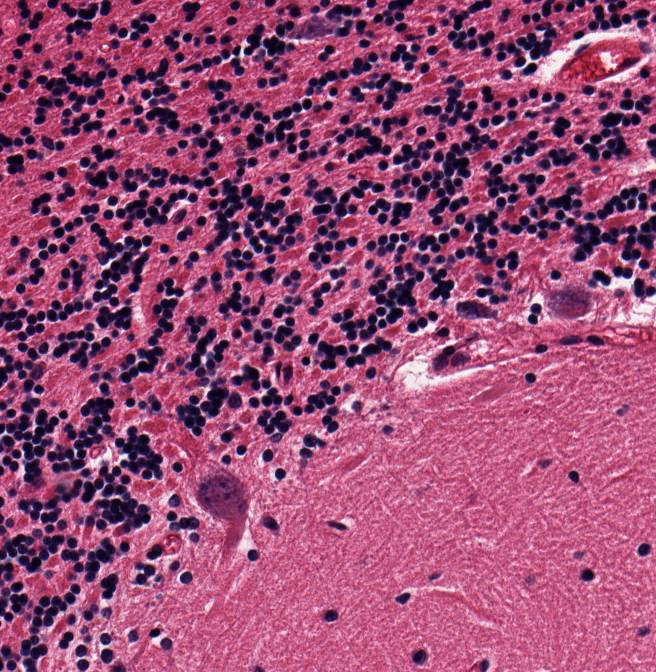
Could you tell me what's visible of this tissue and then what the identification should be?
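Two layers. Upper left: densely cellular, packed with small, round, darkly staining granule cell nuclei with scant cytoplasm. Lower right: pale, sparsely cellular, finely fibrillar pink neuropil with only a few scattered small dark nuclei. Border runs diagonally from bottom edge toward middle of right edge. Tissue: cerebellum.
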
